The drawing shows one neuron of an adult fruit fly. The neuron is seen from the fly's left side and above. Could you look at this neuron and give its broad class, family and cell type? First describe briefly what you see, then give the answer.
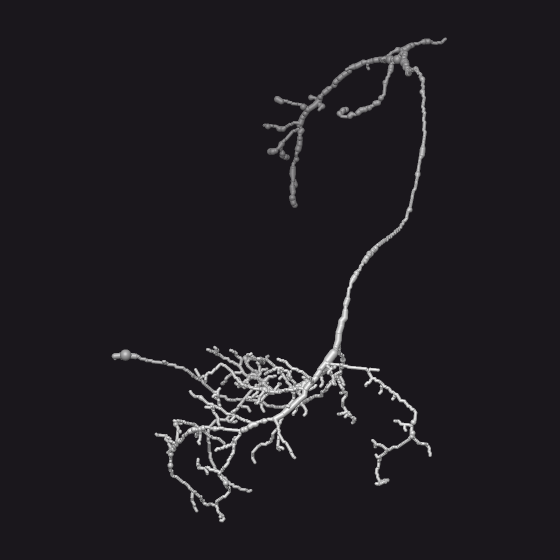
The picture shows dozens of branch ends. In this view it is taller than it is wide. Its broad class is nerve-cord intrinsic neuron. The family is hemilineage 14B. It is of cell type IN14B011.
